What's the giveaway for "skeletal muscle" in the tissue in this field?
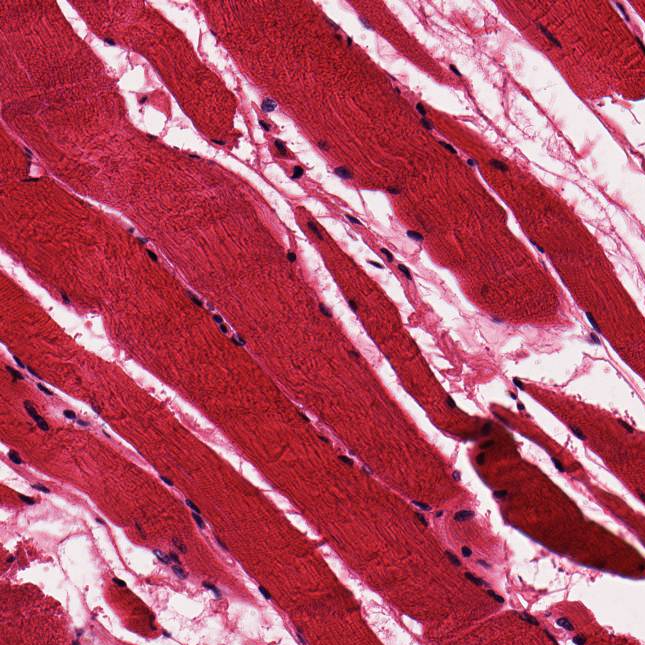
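Alongside the name skeletal muscle, look first at the nuclei: small, dark and elongated, they sit at the edges of the fibres. Now the fibre cytoplasm, which takes up eosin strongly and stains a deep, intense red. Between the fibres run thin strands of pale pink loose connective tissue. Finally, notice that there are no fat cells anywhere in this field.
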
